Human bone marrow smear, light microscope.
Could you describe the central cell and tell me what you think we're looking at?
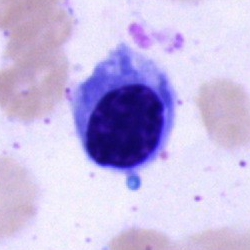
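Outline irregular, ragged along the top. Nucleus in the lower part; most cytoplasm above it. Cytoplasm blue, no visible granules. Erythroblast.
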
